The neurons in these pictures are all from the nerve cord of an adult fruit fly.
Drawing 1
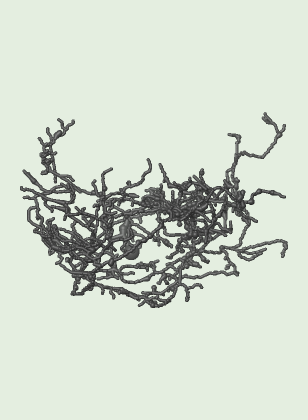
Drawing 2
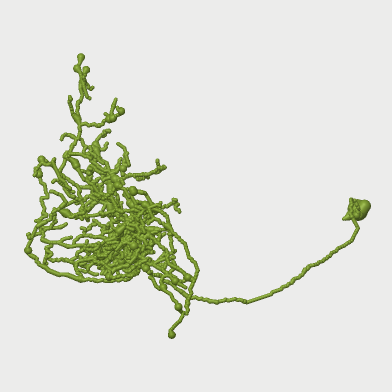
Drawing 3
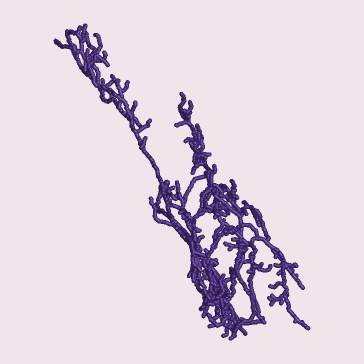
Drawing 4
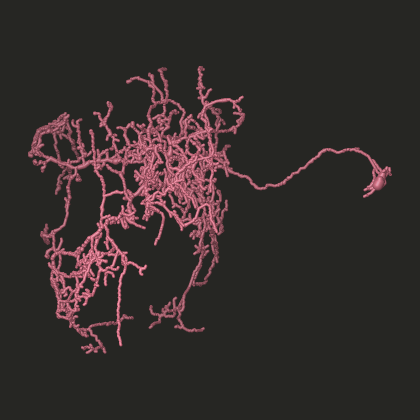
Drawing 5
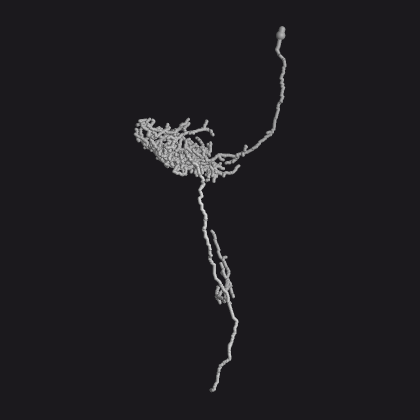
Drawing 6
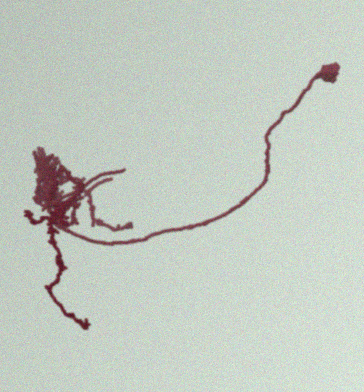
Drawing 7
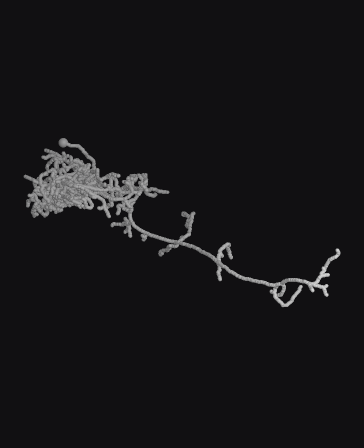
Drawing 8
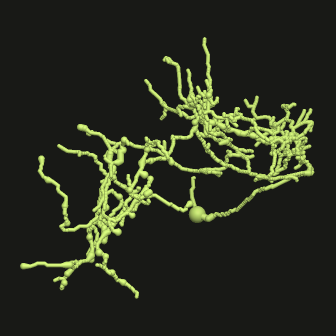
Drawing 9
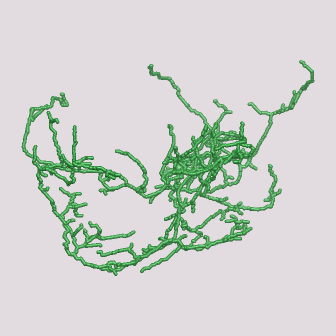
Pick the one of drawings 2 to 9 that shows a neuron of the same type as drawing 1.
9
